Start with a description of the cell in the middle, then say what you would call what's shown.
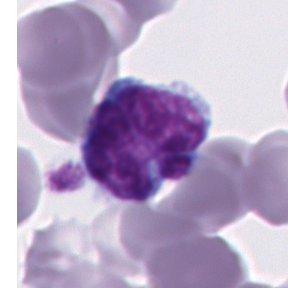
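Chromatin is checked first: dark purple and clumped, with paler streaks between the clumps. The outline comes next and is irregular, with small bumps along the upper edge. In the cytoplasm, no vacuoles are seen. Just off the lower left of the cell lies a small granular purple fragment. Conclusion: a typical lymphocyte.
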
